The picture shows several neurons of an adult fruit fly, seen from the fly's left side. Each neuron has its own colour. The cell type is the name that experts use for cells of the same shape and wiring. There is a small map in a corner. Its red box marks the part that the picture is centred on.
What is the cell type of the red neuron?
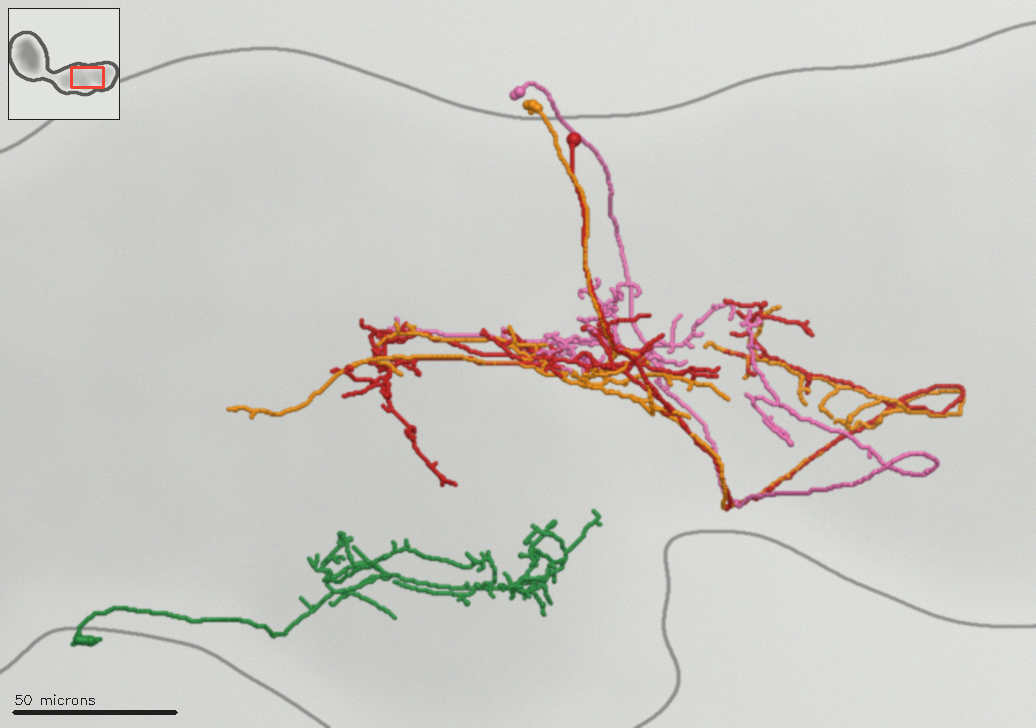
IN01A087_a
